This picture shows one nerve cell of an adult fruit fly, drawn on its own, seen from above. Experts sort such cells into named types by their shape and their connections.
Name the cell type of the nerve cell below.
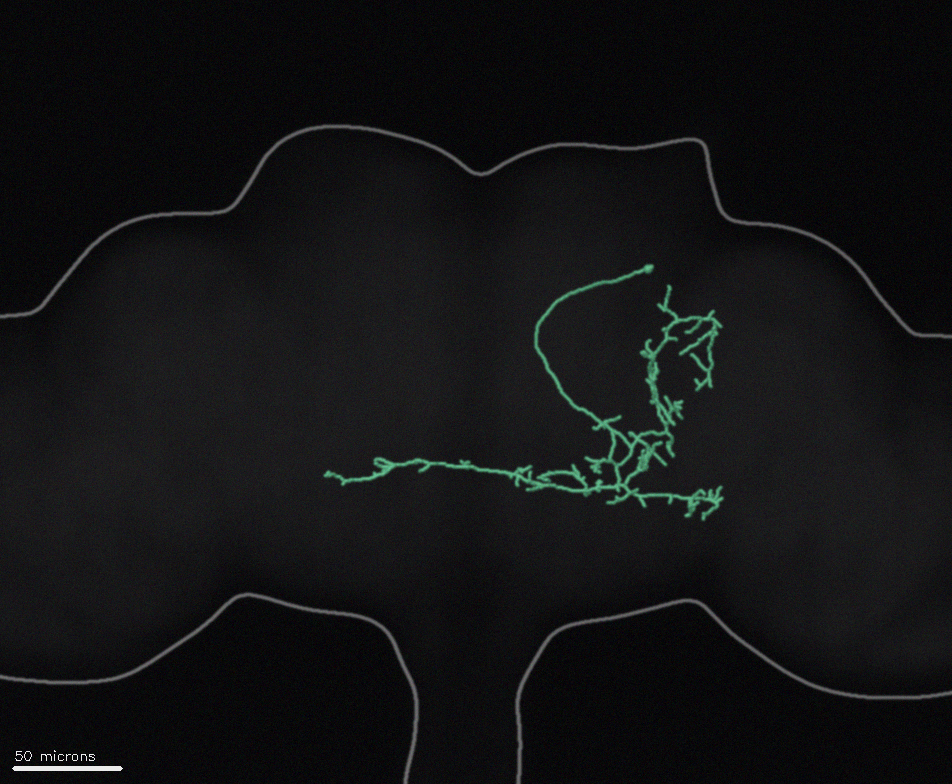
AMMC019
